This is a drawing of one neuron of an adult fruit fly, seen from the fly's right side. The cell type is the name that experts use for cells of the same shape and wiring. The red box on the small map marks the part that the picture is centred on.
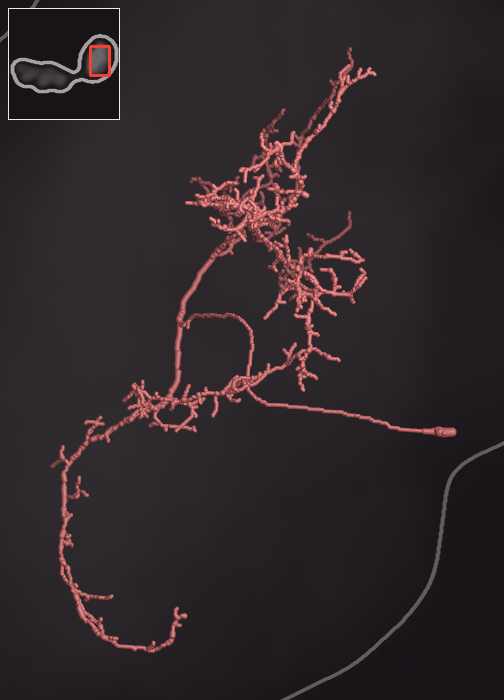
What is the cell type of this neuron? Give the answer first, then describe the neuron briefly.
Its cell type is VES022. This is a central-brain intrinsic neuron. Dozens of branch ends can be seen. As drawn here it is taller than it is wide.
